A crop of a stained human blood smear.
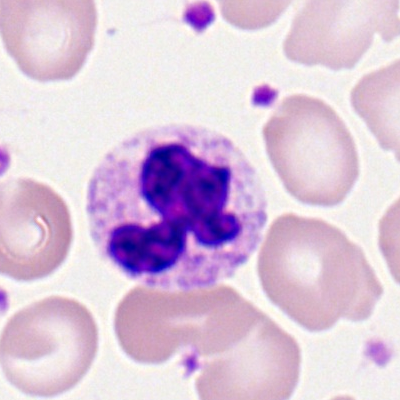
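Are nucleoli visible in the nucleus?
No nucleoli are visible.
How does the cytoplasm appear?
It is plentiful and pale pinkish-lilac, with fine pinkish-violet granules scattered evenly and no vacuoles.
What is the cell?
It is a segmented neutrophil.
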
